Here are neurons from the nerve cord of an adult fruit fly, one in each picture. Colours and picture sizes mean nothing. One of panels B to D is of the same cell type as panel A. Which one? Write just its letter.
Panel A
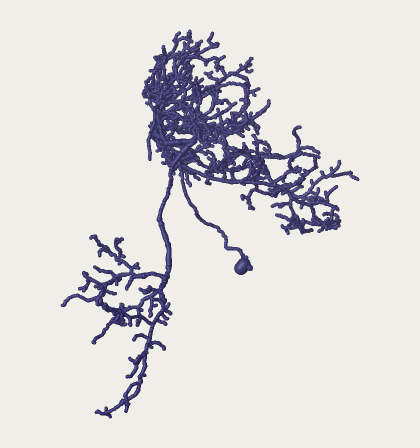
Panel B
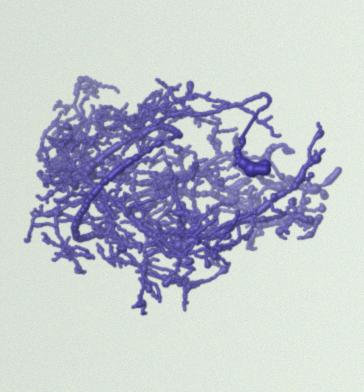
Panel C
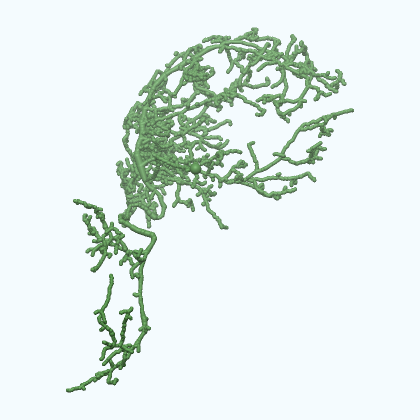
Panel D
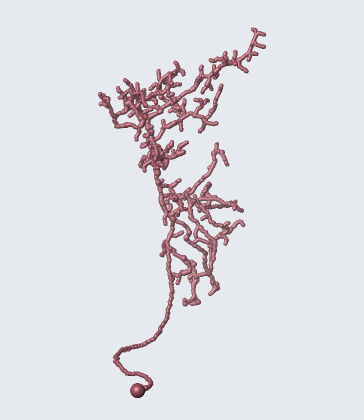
C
